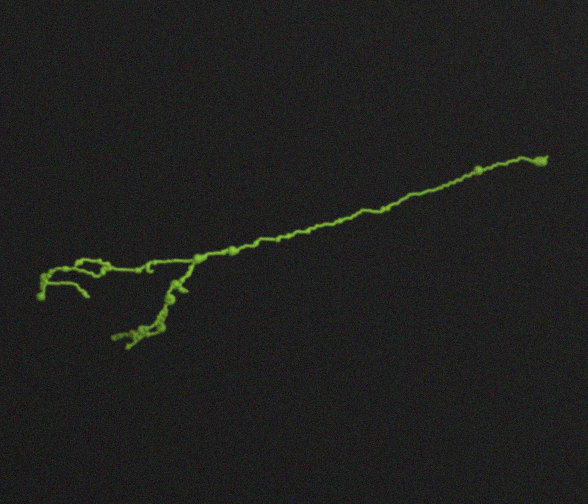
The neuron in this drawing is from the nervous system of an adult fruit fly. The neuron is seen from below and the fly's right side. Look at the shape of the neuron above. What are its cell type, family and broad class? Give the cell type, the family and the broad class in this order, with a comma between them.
JO-FD2, class mechanosensory, sensory neuron entering the brain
